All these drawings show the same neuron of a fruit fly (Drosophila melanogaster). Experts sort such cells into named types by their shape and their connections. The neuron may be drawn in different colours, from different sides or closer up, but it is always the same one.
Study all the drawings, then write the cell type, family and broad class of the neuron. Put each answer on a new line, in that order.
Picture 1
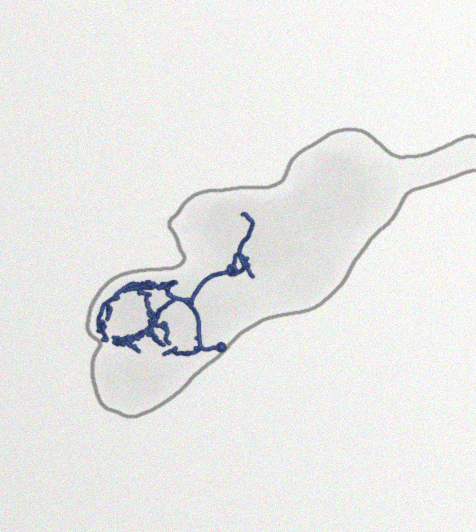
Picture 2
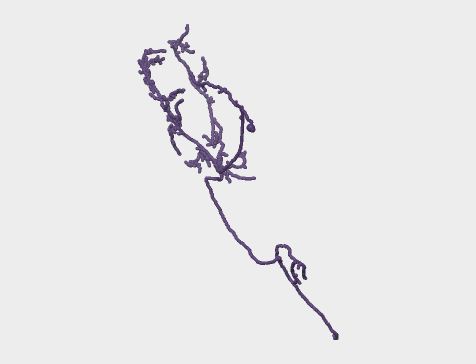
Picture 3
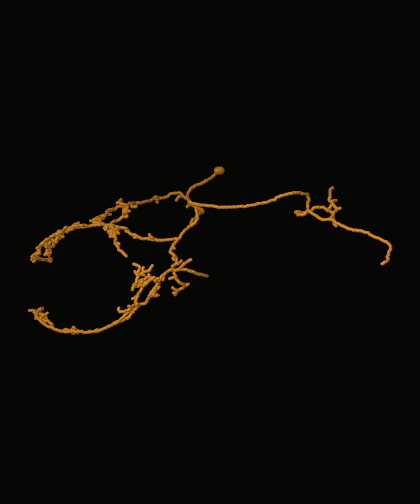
IN23B055
hemilineage 23B
nerve-cord intrinsic neuron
